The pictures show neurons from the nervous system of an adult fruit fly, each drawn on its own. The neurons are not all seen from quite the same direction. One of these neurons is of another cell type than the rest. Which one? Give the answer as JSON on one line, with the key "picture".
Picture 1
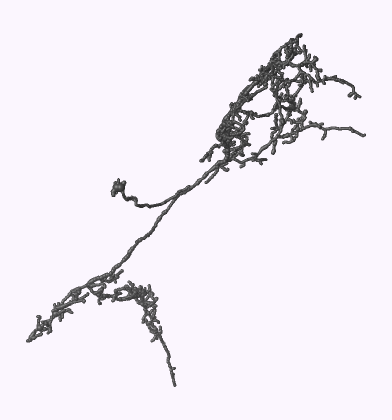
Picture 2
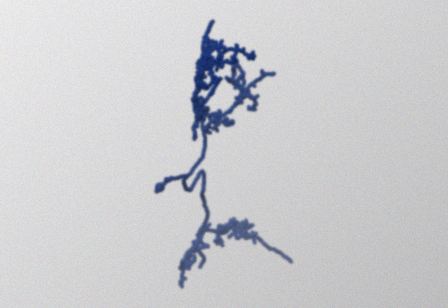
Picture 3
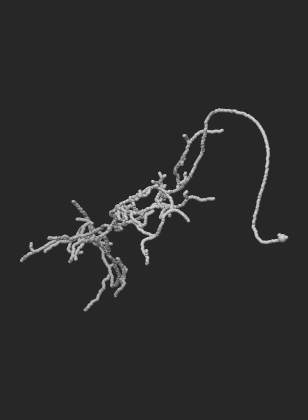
{"picture": 3}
